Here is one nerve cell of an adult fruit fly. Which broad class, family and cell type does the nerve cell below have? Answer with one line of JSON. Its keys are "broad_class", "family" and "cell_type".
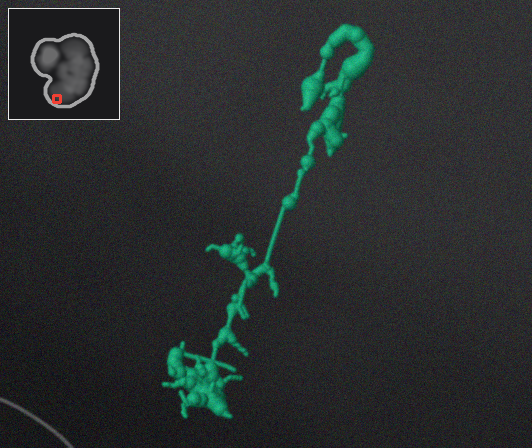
{"broad_class": "optic-lobe intrinsic neuron", "family": "Mi", "cell_type": "Mi1"}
